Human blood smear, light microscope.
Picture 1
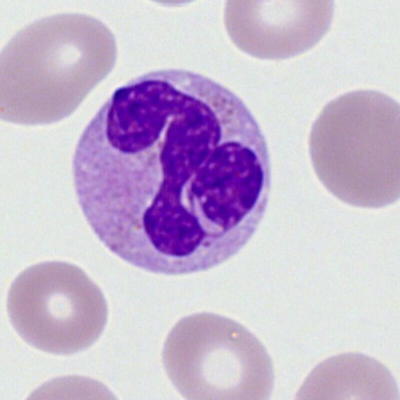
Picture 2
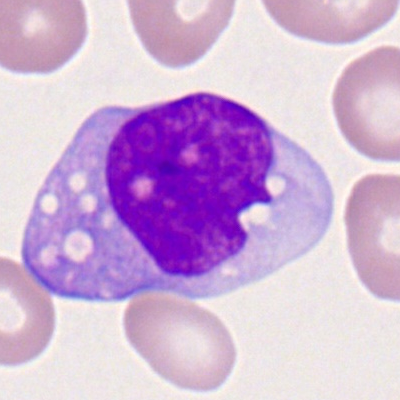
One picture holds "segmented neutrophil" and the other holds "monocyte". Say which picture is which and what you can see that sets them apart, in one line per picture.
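Picture 1 – segmented neutrophil. No vacuoles are seen in the cytoplasm.
Picture 2 – monocyte. Several clear round vacuoles lie in the cytoplasm.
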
